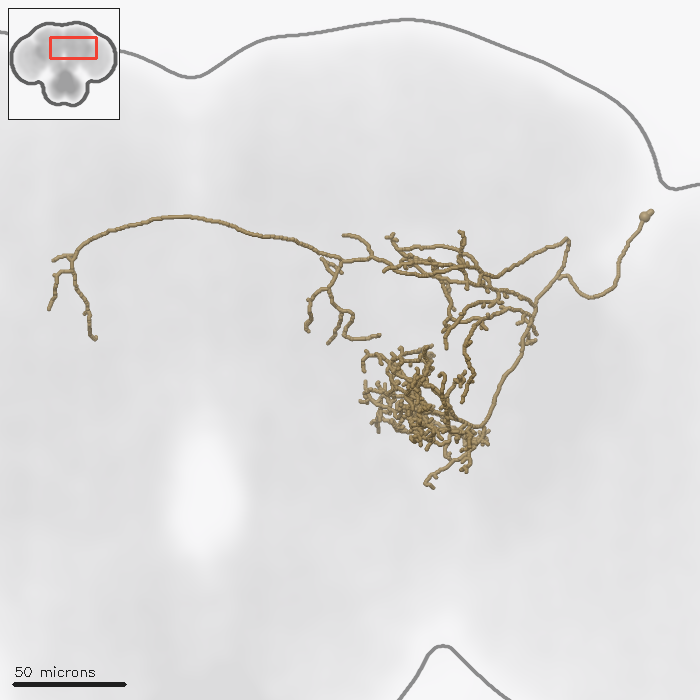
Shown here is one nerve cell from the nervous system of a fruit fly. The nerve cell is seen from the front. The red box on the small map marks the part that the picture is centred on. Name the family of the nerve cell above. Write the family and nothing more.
hemilineage LHl1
